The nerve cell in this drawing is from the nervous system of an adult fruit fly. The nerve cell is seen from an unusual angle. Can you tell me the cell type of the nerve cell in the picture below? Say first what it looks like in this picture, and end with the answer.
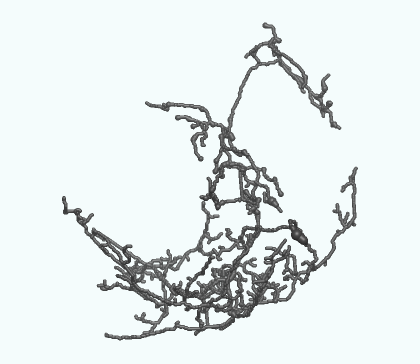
The picture shows dozens of branch ends. In this view it is about as wide as it is tall. This is a central-brain intrinsic neuron. It is of cell type AVLP221.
